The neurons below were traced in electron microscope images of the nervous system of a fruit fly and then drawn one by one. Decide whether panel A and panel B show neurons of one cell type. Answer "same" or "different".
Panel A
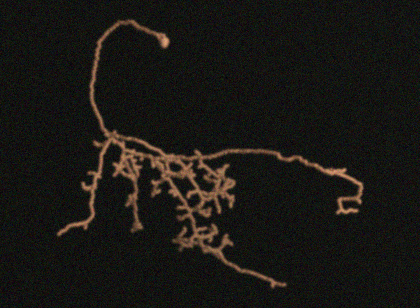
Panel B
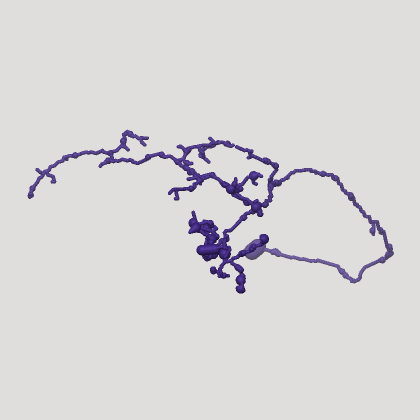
different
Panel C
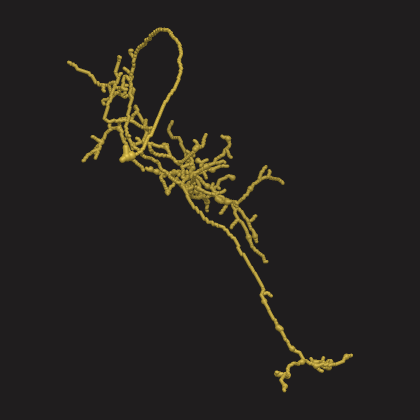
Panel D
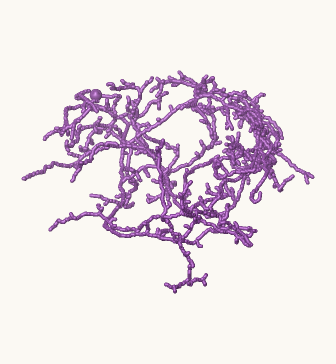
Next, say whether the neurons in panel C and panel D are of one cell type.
different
